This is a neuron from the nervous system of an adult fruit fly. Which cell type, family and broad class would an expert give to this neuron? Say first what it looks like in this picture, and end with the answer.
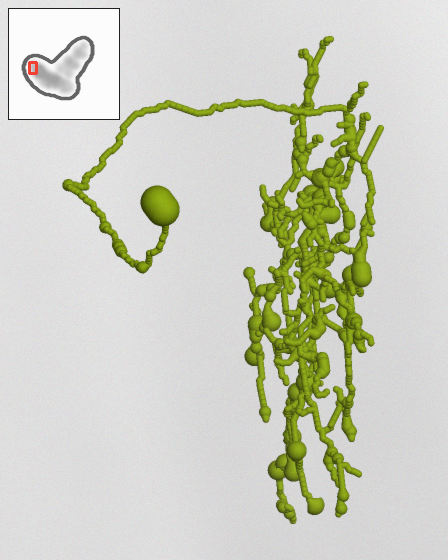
The picture shows dozens of branch ends. As drawn here it is taller than it is wide. It is of cell type Cm6. Its family is Cm. This is an optic-lobe intrinsic neuron.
